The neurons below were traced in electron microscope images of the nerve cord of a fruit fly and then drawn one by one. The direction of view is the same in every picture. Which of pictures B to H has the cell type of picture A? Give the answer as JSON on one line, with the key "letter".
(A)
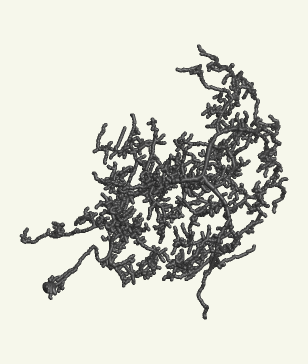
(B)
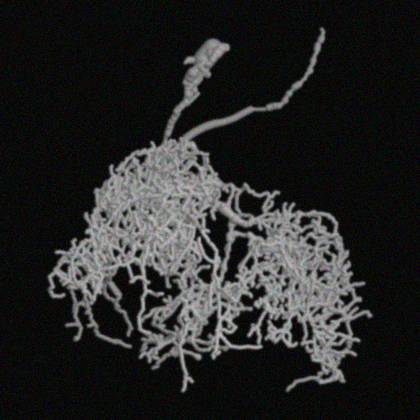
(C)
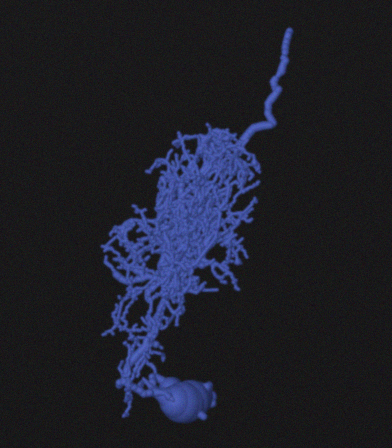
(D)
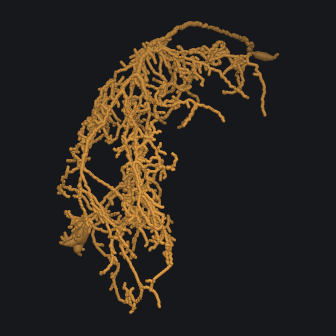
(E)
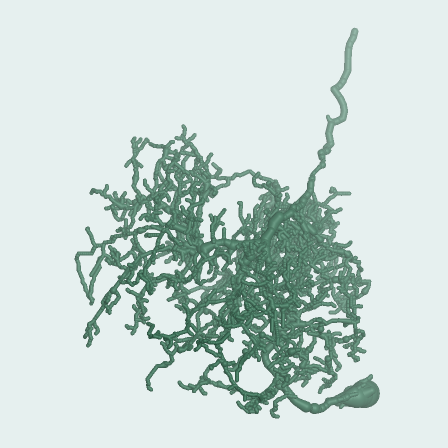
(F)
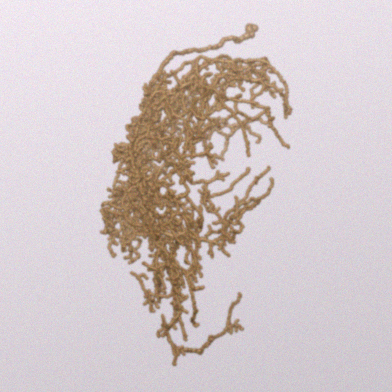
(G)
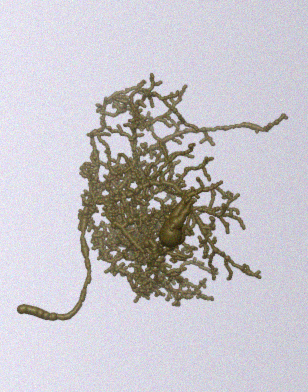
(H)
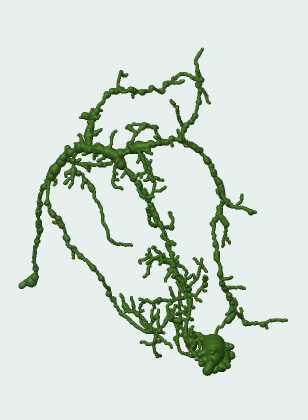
{"letter": "G"}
